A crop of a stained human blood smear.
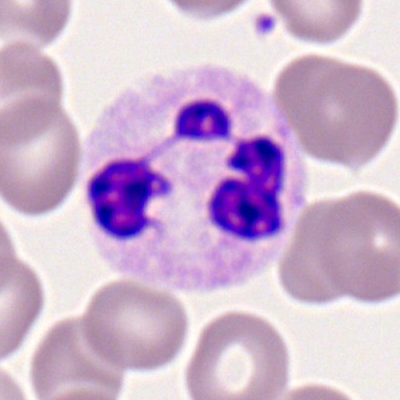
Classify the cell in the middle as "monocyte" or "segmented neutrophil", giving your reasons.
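Segmented neutrophil is the answer. Its nucleus is divided into three or more separate lobes connected by thin strands.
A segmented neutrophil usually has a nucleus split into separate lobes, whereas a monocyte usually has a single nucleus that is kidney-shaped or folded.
The cytoplasm is abundant and pale pinkish-lilac.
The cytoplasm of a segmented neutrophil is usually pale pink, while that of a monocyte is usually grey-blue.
The lobes lie near the rim of the cell, leaving the centre pale, and the cytoplasm carries fine, small lilac granules rather than large coarse ones.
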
